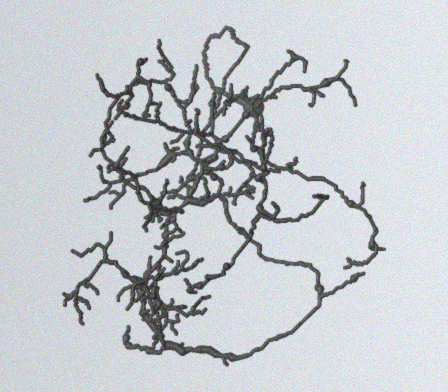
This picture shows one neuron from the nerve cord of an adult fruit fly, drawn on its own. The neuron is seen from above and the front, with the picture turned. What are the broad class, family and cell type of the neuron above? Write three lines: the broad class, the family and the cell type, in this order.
nerve-cord intrinsic neuron
hemilineage 20A.22A
IN20A.22A024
